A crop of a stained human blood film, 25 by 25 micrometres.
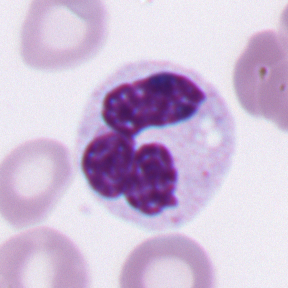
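Segmented neutrophil in a stained smear of human peripheral blood under the light microscope. The cell outline is round and smooth, and the nucleus is divided into three lobes. Its pale pinkish-lilac cytoplasm holds fine, faint pinkish granules.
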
